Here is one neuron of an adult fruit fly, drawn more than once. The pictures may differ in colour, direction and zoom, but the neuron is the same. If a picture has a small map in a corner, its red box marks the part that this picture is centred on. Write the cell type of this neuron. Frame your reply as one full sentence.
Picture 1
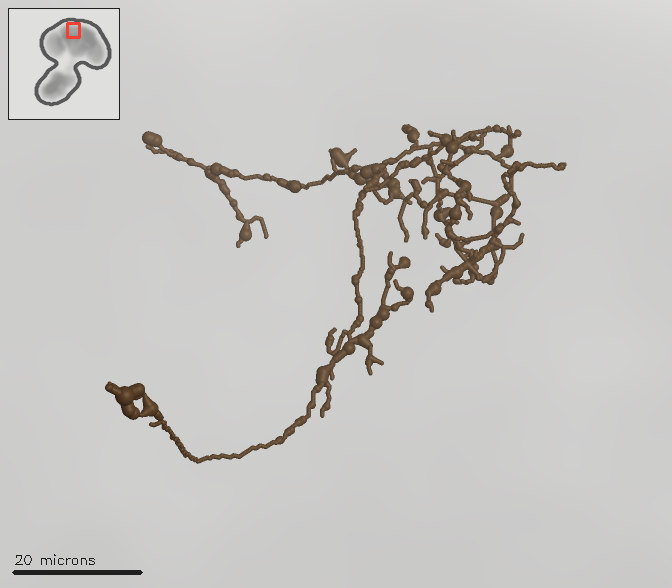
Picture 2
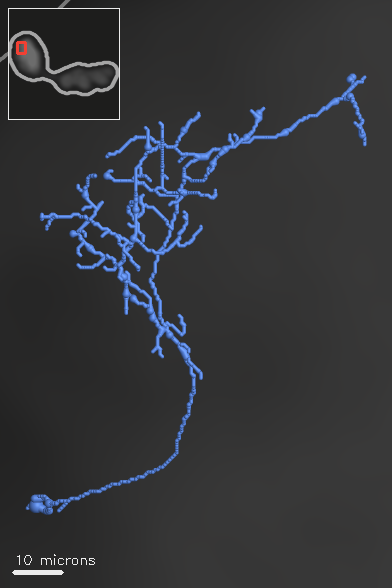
This neuron is recognized as the cell type CB1079.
